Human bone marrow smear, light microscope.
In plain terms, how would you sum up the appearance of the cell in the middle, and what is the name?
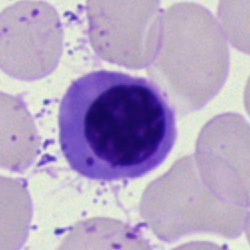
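Chromatin: dark, coarsely clumped. Nucleoli: none visible. Cytoplasm: blue-violet, without visible granules. Erythroblast.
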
